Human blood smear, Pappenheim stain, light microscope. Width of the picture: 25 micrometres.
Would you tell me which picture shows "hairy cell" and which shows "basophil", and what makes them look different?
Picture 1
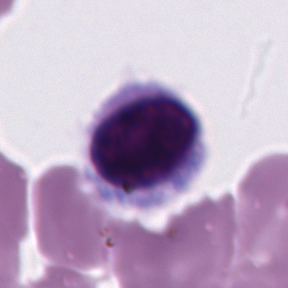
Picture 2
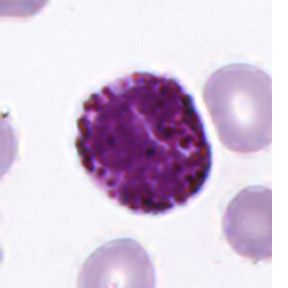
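The hairy cell is in picture 1 and the basophil in picture 2. In picture 1 an oval nucleus of about 10 by 8 micrometres fills most of the cell, its chromatin dense and dark purple throughout.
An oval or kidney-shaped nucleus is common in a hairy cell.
Its cytoplasm is pale blue, and its outline is ragged with fine short projections.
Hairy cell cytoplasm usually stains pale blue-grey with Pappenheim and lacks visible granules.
In picture 2 coarse dark purplish-red granules lie over the nucleus as well as around it, most crowded along the rim.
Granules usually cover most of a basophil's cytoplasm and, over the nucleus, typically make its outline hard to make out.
Its nucleus, crossed diagonally through the middle by a narrow pale cleft, shows no nucleoli, and the cell is about 12 micrometres across.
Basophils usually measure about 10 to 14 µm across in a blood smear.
Red cells touch the hairy cell's lower edge; a narrow gap separates the basophil from its neighbours.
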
